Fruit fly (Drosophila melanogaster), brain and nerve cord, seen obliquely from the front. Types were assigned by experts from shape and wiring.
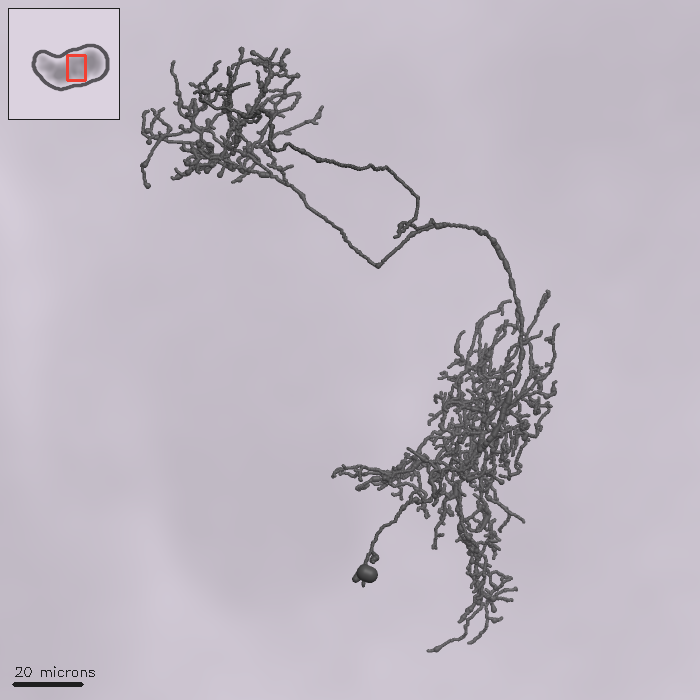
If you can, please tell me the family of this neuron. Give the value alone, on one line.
hemilineage ALlv1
